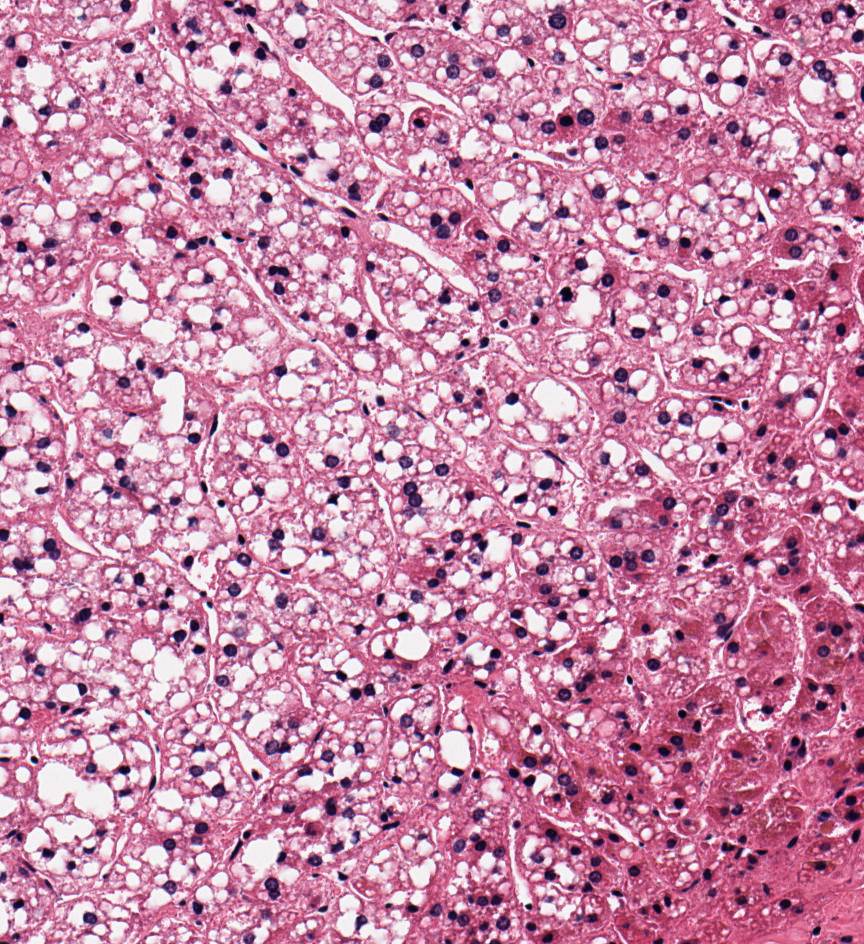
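Adrenal gland: most cells up top and left are filled with clear round vacuoles of varying size; lower right, the cytoplasm is compact and pink, with few vacuoles. Channels between nests are thin-walled, lined by flat nuclei.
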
